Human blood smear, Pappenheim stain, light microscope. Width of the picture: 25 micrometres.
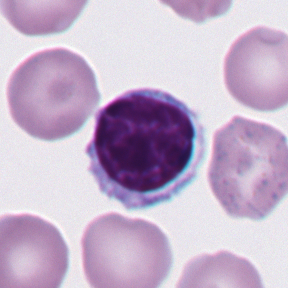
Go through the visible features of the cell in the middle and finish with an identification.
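Pale blue-lilac in colour, the cytoplasm shows no distinct granules. Its outer edge is finely ruffled, most visibly on the left side. No nucleoli are visible in the nucleus. The cell is a typical lymphocyte.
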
